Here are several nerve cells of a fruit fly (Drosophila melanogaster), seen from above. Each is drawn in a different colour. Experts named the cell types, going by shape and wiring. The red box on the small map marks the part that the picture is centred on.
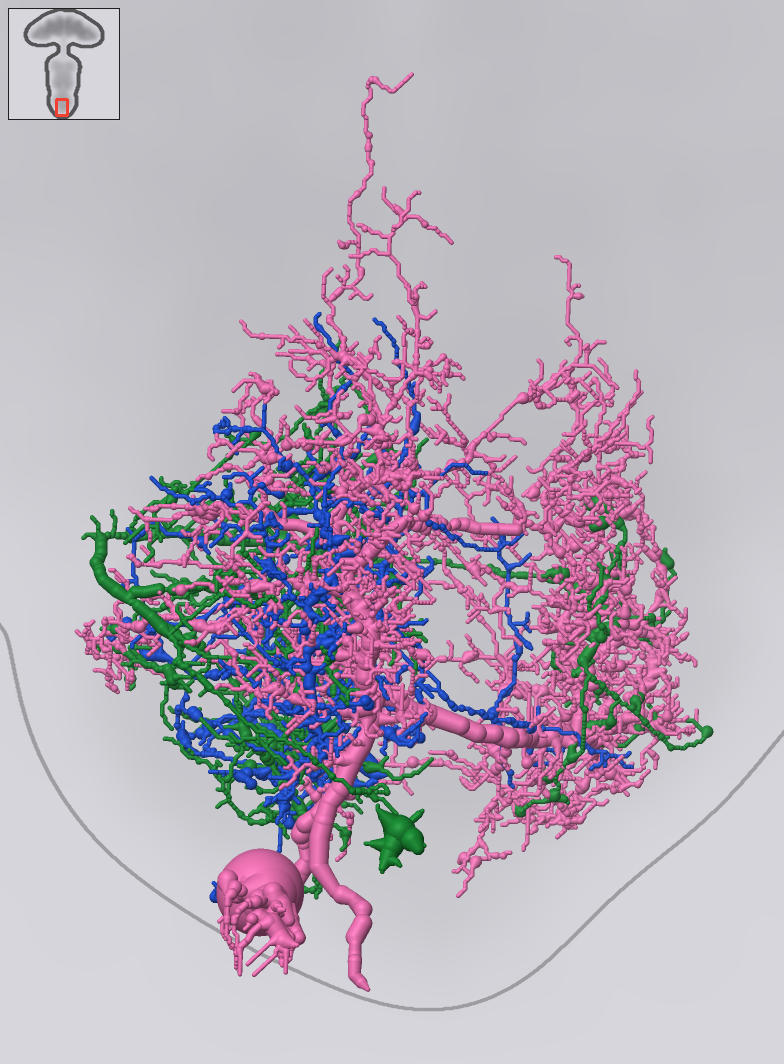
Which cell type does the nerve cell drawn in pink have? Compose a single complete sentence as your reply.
This nerve cell is recognized as the cell type MNad68.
